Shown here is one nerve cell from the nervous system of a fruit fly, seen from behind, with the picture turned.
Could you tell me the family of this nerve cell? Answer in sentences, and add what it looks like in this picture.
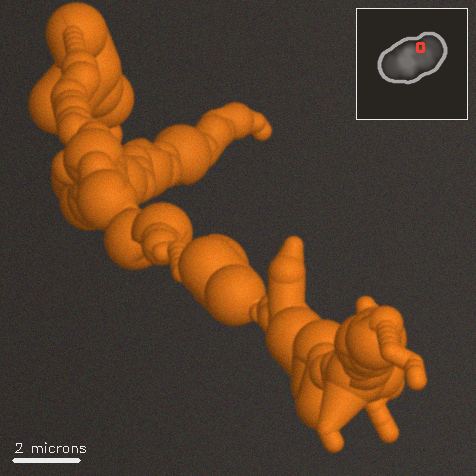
Its family is called class mechanosensory. It is a sensory neuron entering the brain. The drawing shows no cell body. From top to bottom in the picture it spans about 13 microns. It has a dozen or fewer branch ends.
